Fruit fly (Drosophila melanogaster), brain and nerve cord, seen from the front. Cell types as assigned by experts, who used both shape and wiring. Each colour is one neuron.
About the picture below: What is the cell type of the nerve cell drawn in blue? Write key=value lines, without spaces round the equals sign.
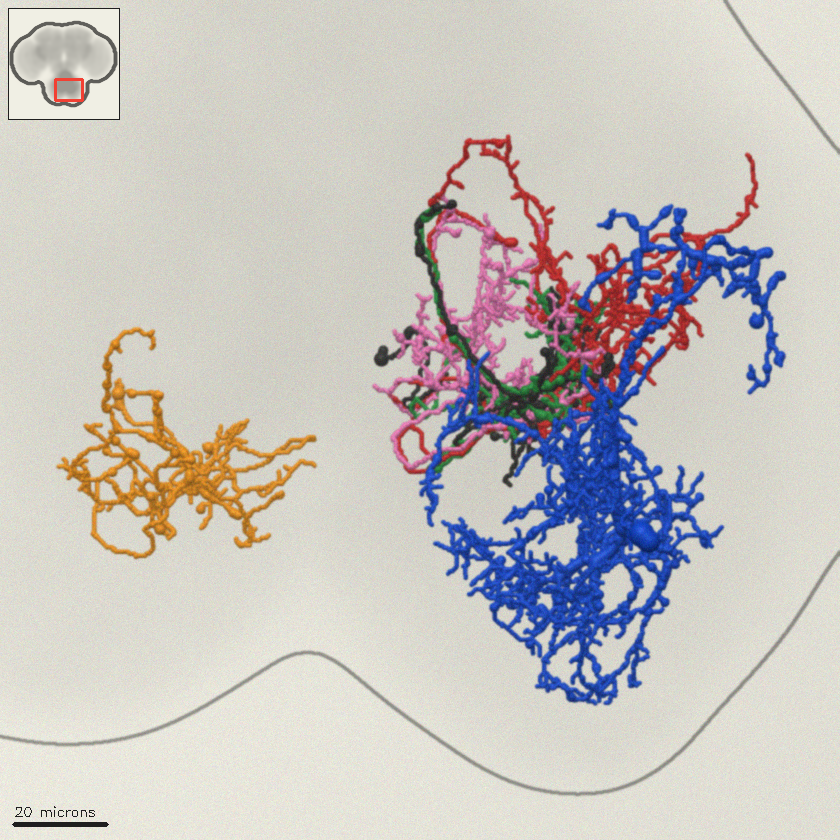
cell_type=IN16B033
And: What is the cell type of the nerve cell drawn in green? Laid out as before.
cell_type=IN01B060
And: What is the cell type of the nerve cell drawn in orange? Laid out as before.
cell_type=IN01B042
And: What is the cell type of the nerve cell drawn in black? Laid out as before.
cell_type=IN01B068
